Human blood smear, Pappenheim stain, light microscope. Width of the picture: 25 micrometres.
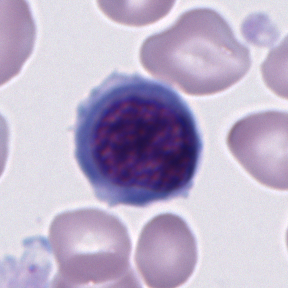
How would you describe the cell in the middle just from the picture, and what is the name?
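A tiny pointed projection sticks out from the left edge of a cell measuring about 12 micrometres across. Its nucleus is round in outline, about 9 micrometres across, and fills about 60% of the cell's area. The nucleus lies off-centre toward the right, leaving a wider band of cytoplasm on the left. The chromatin is dark purple, stippled with many small reddish-purple specks. The cytoplasm is a distinct mid-blue. This cell is a normoblast.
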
